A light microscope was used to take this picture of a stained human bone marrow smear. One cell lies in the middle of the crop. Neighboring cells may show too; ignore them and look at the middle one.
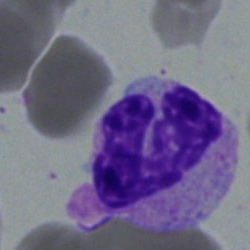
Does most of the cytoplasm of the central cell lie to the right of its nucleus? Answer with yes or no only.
Yes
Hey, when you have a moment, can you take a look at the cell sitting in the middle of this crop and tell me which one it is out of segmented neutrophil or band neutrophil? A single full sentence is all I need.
In this crop, the cell at the very middle is a band neutrophil.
